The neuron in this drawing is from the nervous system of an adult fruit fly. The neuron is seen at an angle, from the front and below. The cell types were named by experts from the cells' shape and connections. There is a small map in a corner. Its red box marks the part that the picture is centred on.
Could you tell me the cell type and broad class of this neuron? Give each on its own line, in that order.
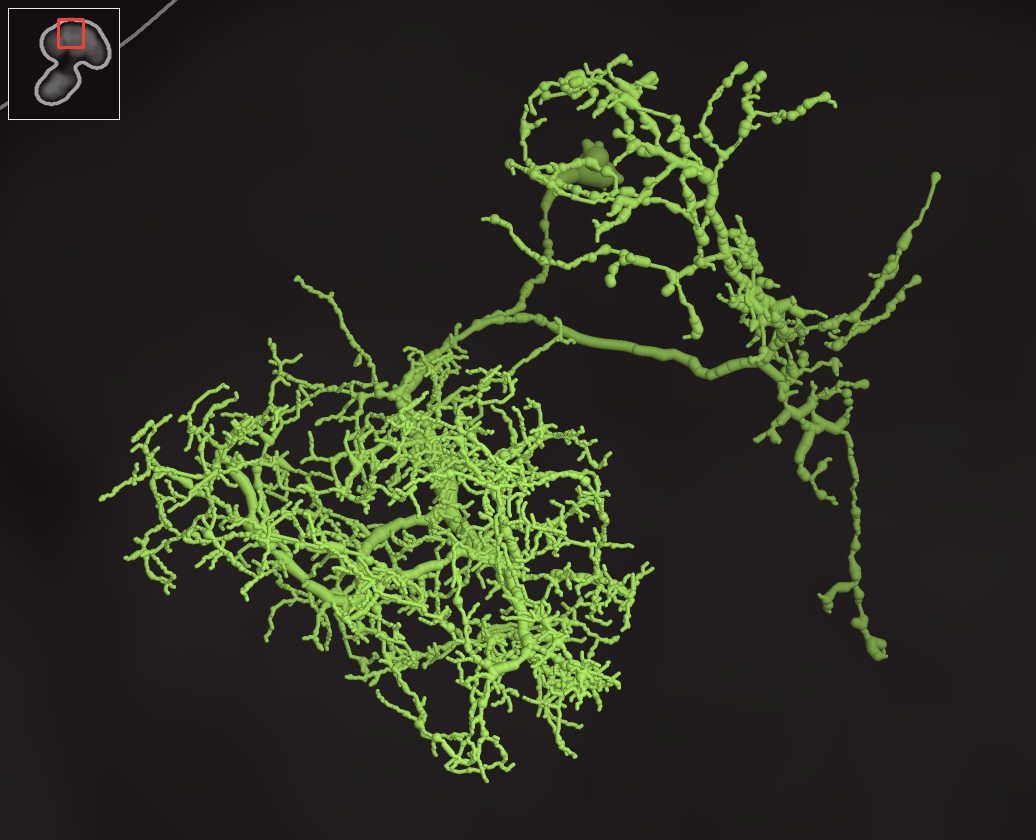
AVLP590
central-brain intrinsic neuron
